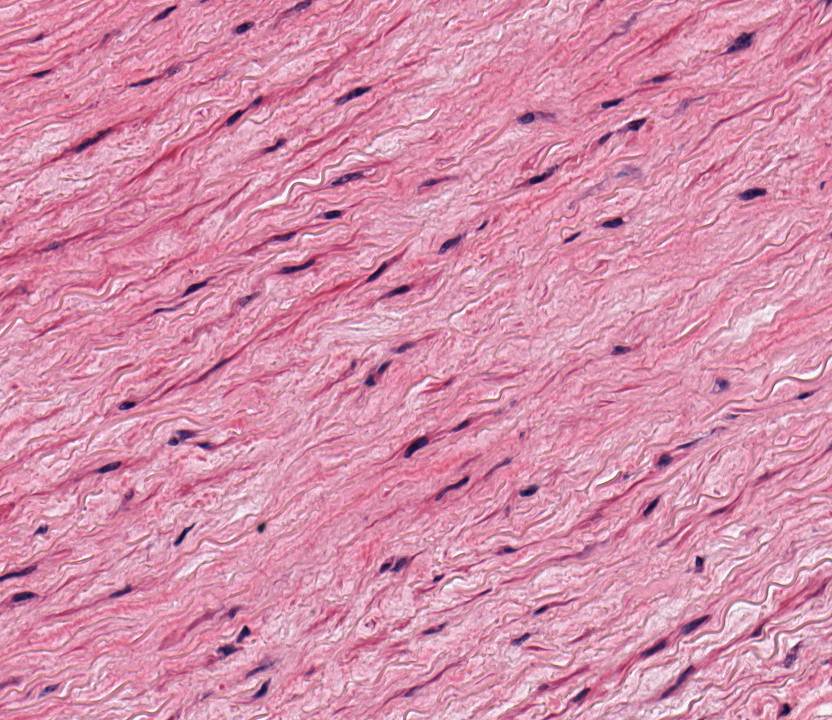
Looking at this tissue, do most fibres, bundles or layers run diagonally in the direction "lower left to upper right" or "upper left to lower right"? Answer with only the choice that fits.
Lower left to upper right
